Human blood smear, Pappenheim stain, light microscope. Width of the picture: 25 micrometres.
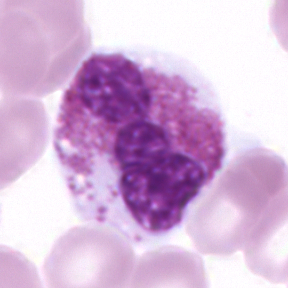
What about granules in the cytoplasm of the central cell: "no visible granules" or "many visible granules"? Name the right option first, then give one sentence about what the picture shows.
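Many visible granules. Most of the cytoplasm is packed with coarse pink-red granules.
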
